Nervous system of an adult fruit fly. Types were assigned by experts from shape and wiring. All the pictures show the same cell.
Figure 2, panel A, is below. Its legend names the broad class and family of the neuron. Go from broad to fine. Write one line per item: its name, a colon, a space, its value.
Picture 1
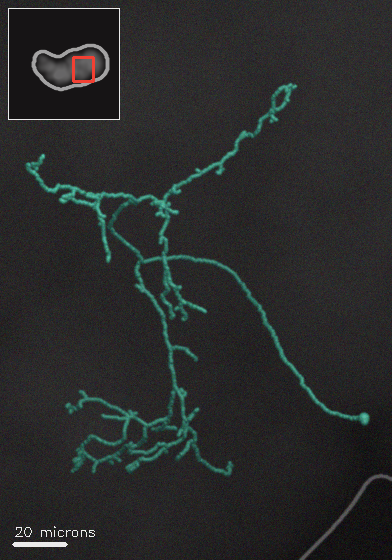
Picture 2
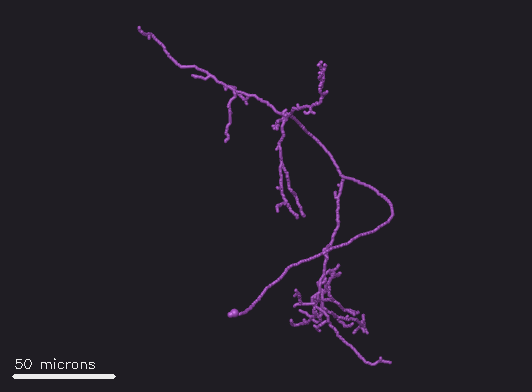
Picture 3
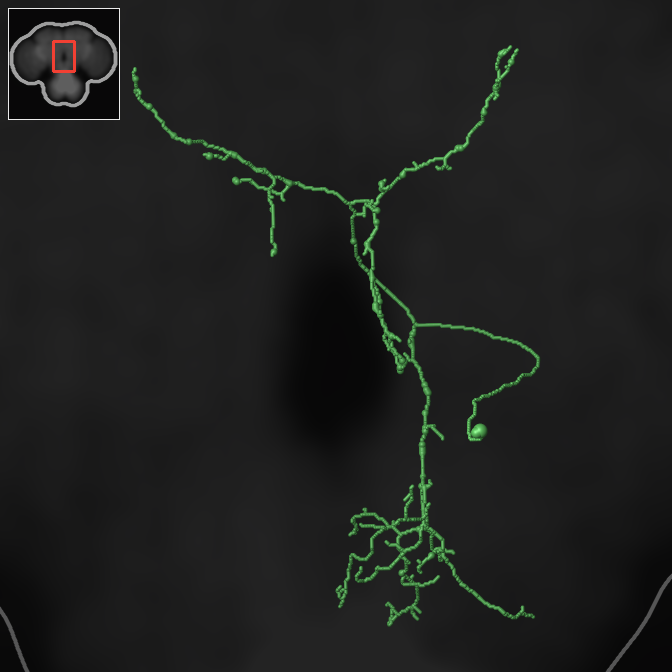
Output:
broad class: central-brain intrinsic neuron
family: hemilineage PSa1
